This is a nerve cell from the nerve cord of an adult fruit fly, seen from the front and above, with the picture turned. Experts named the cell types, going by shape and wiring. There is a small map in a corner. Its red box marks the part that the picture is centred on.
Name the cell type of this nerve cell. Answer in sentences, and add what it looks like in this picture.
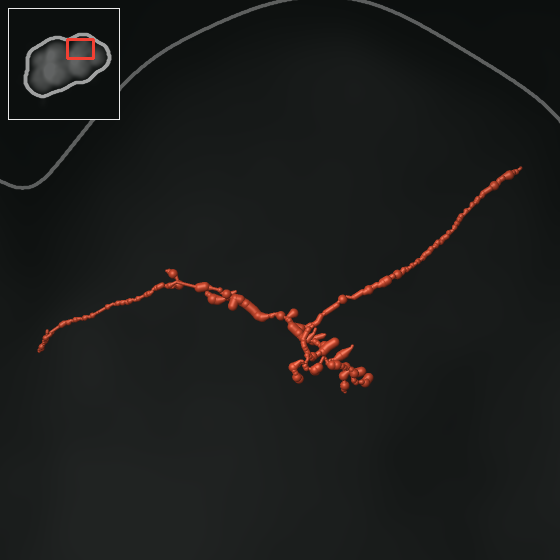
Its cell type is SNta03. This is a sensory neuron entering the nerve cord. No cell body is drawn. In this view it is wider than it is tall.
